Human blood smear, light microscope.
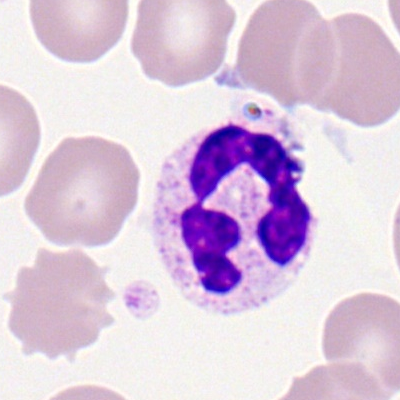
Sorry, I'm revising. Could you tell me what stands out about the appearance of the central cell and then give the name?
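Outline roughly round, smooth. Several nuclear lobes curving in a loop around a pale central patch of cytoplasm. Fine, small lilac-pink granules scattered throughout the cytoplasm; no vacuoles seen. Cell: segmented neutrophil.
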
